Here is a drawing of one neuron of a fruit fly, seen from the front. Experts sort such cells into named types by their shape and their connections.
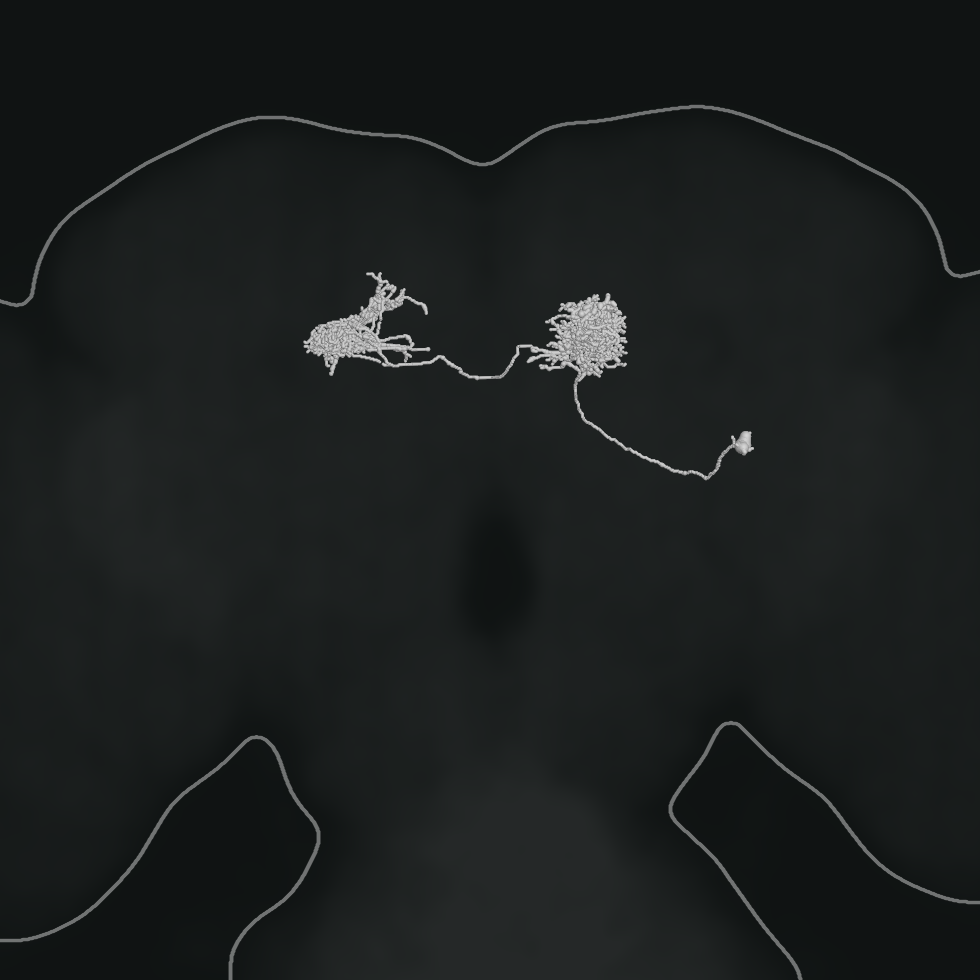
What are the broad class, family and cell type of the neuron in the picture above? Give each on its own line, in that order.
central-brain intrinsic neuron
MBON
MBON09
